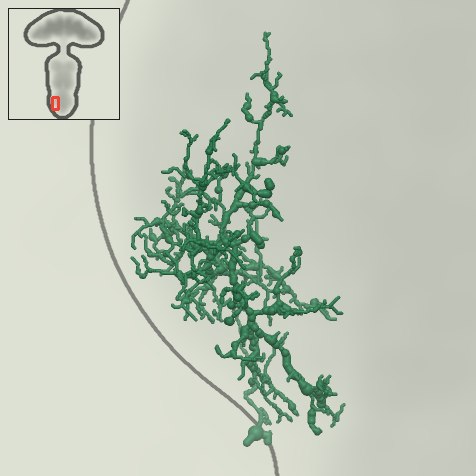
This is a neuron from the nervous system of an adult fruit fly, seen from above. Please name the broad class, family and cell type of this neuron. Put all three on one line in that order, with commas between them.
nerve-cord intrinsic neuron, hemilineage 13A, IN13A045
